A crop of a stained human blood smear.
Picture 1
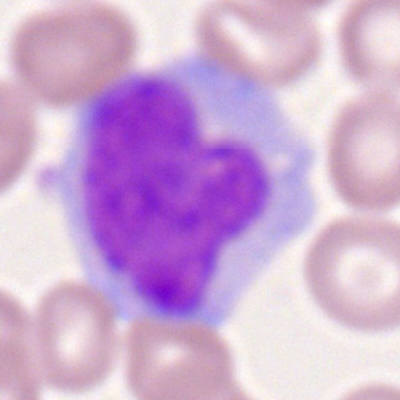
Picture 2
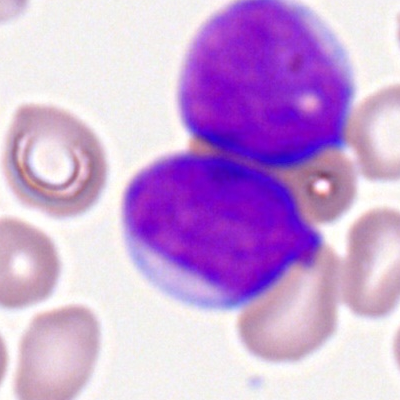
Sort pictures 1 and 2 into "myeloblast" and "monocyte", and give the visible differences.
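Picture 1 is the monocyte and picture 2 the myeloblast. The monocyte's nucleus is folded, with a notch at the top edge giving a heart-like shape; in the myeloblast the nucleus fills most of the cell. The monocyte's chromatin is finely mottled in lighter and darker purple, not dense black clumps. Its cytoplasm is pale greyish blue, whereas the myeloblast's is pale blue and scant, a thin rim mainly along the lower-left edge. The monocyte's outline is irregular, with a small blunt bulge at the left; the myeloblast's is oval, longer side to side than top to bottom.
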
